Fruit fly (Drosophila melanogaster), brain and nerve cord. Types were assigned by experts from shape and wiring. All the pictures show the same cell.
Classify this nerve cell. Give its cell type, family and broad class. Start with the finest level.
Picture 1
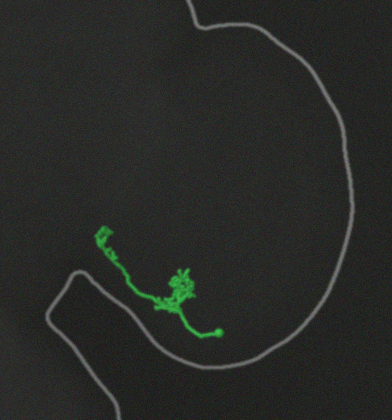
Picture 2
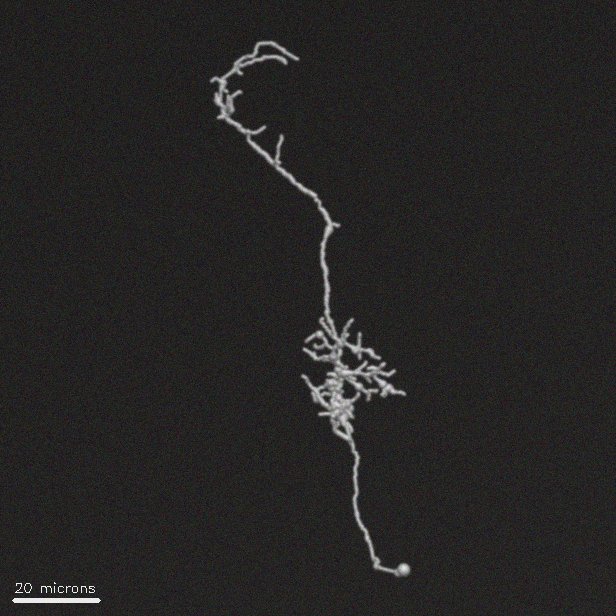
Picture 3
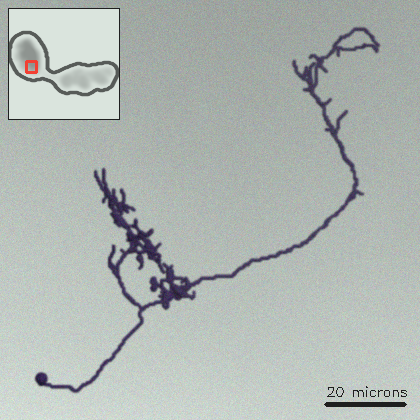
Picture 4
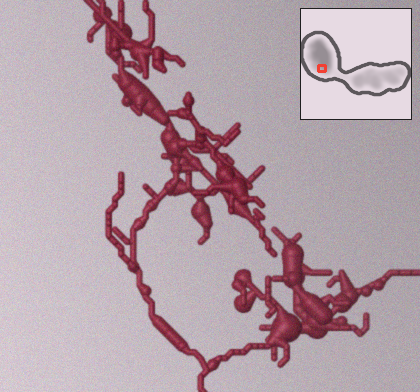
TmY21; TmY; optic-lobe intrinsic neuron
